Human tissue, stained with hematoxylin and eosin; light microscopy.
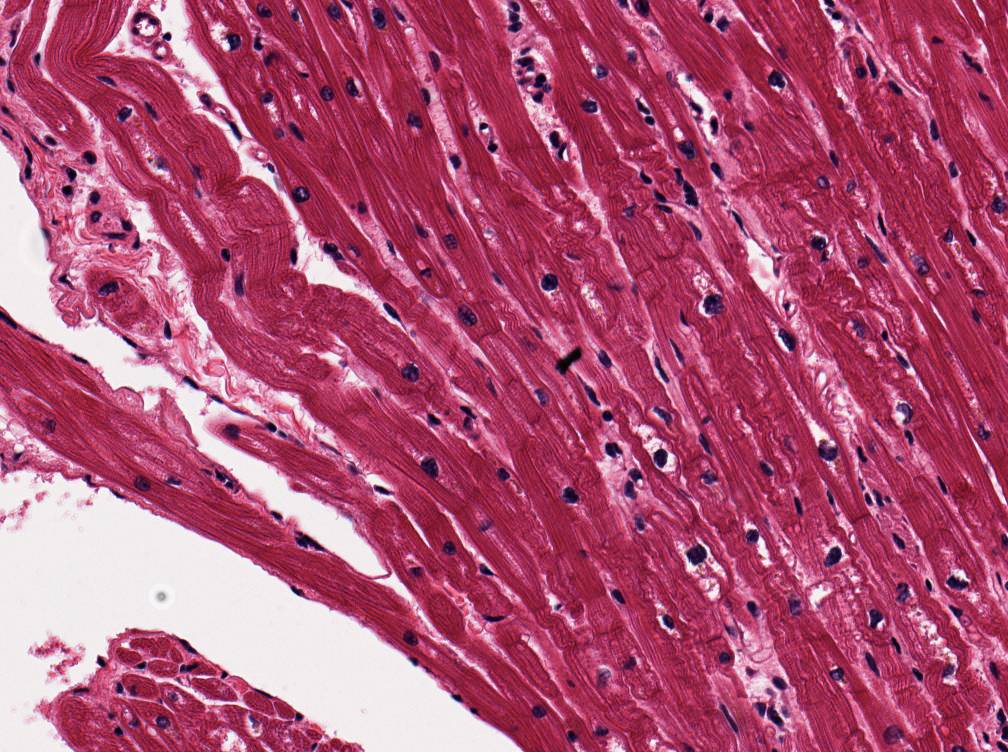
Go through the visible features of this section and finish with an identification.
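Long striated muscle fibres, parallel, diagonal upper left to lower right, most of field. Many branch and join neighbours. Oval nuclei, singly, in fibre centres. Left side: thin band of loose wavy pink connective tissue, scattered flattened nuclei, bordering muscle. Left ventricle of the heart.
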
